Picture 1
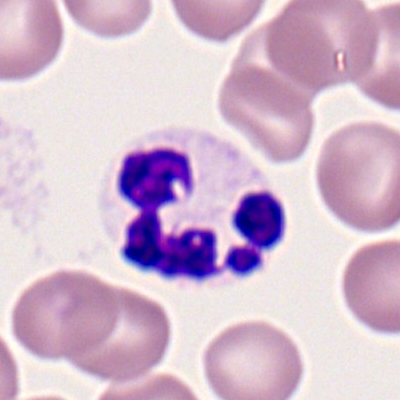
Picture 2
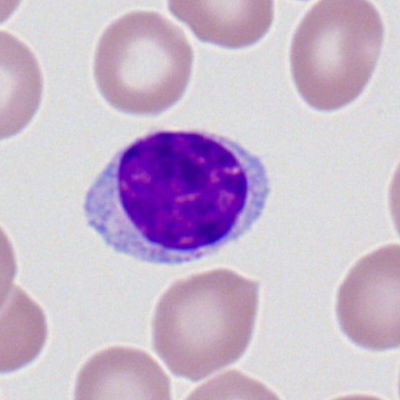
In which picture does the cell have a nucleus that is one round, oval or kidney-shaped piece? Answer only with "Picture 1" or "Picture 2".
Picture 2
